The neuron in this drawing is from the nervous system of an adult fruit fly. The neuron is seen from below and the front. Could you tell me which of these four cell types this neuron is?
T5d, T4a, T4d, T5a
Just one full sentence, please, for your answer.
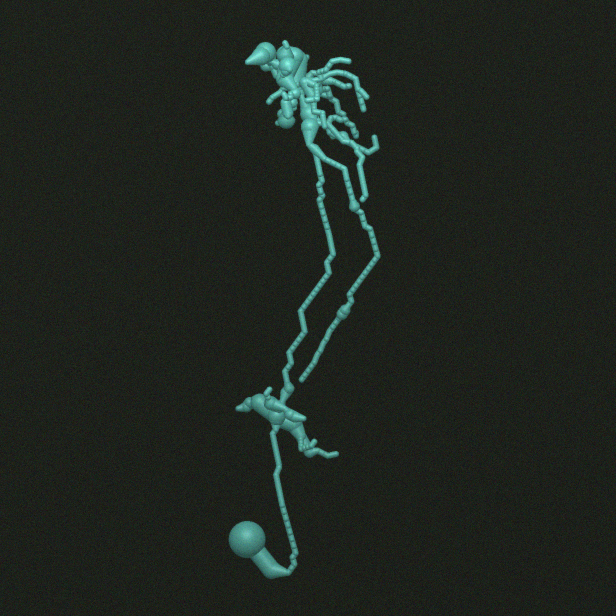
The neuron has T5d as its cell type.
